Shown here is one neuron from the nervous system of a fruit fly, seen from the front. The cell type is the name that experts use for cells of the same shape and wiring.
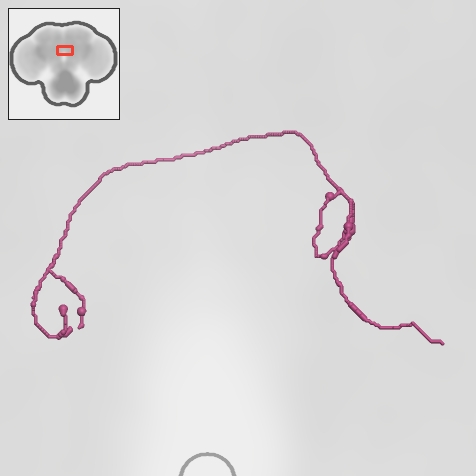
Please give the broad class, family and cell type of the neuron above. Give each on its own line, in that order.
sensory neuron entering the brain
class olfactory
ORN_DM5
